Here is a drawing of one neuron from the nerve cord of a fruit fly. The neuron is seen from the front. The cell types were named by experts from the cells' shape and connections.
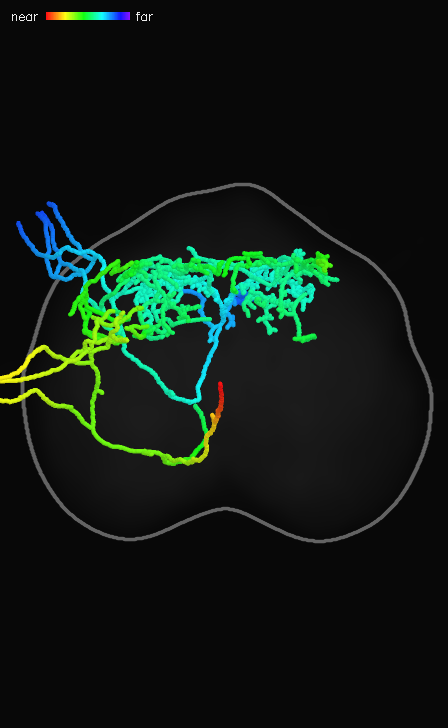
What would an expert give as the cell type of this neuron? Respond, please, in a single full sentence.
The neuron is typed under the name EAXXX079.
